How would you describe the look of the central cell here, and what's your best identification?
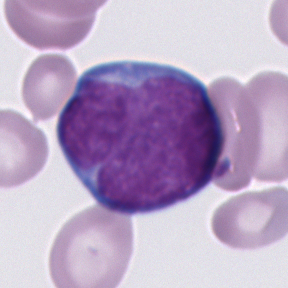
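Its outline is rounded, though slightly flattened along the right side. A shallow notch marks the upper edge of the nucleus, whose chromatin is finely granular and evenly spread throughout. The rim of cytoplasm is widest above the nucleus, and paler there. This cell is a myeloblast.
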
